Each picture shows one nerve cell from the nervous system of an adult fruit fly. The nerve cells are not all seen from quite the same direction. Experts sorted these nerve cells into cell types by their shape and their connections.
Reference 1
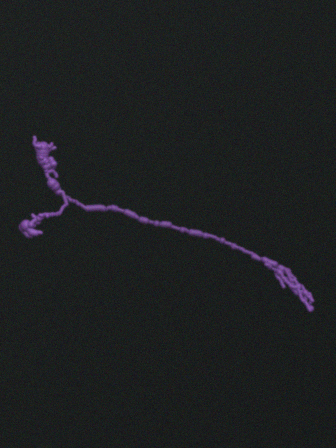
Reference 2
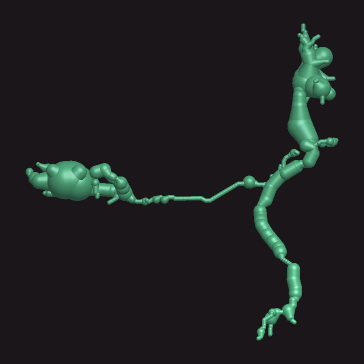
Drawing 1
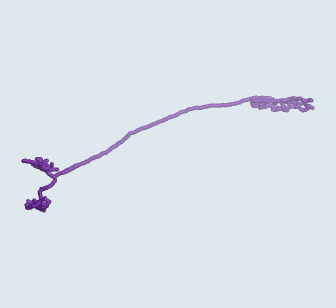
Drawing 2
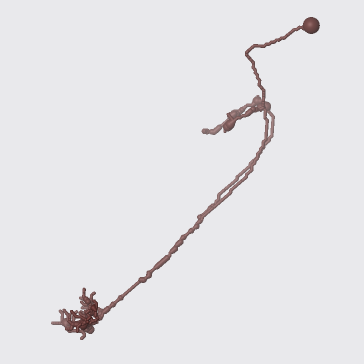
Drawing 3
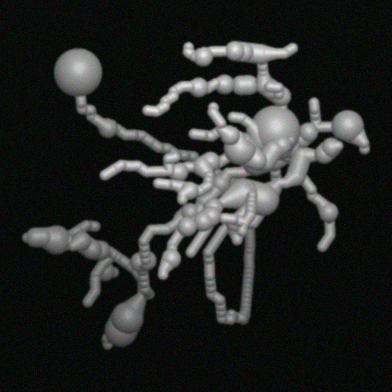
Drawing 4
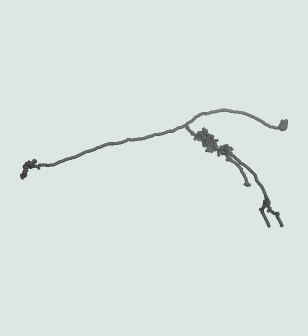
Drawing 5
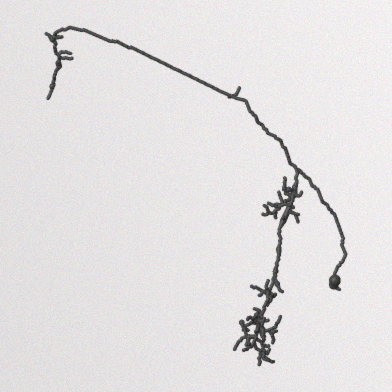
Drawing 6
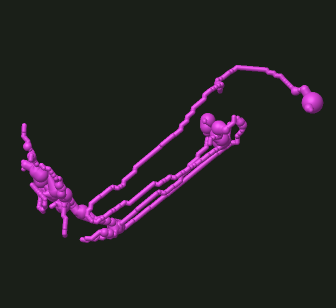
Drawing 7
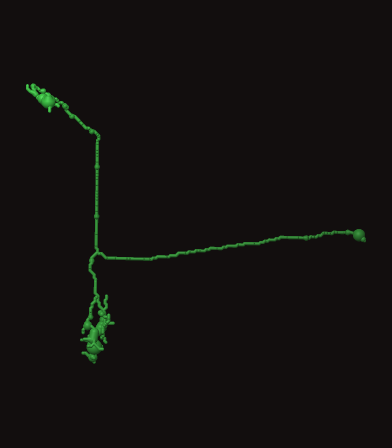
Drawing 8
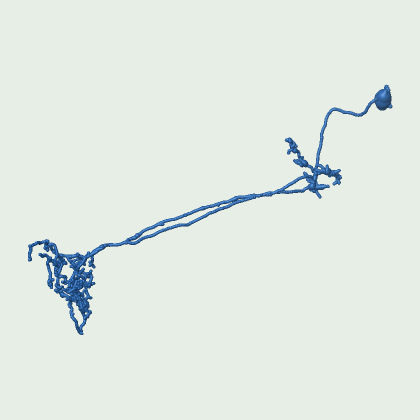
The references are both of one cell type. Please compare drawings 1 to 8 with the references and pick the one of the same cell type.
1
